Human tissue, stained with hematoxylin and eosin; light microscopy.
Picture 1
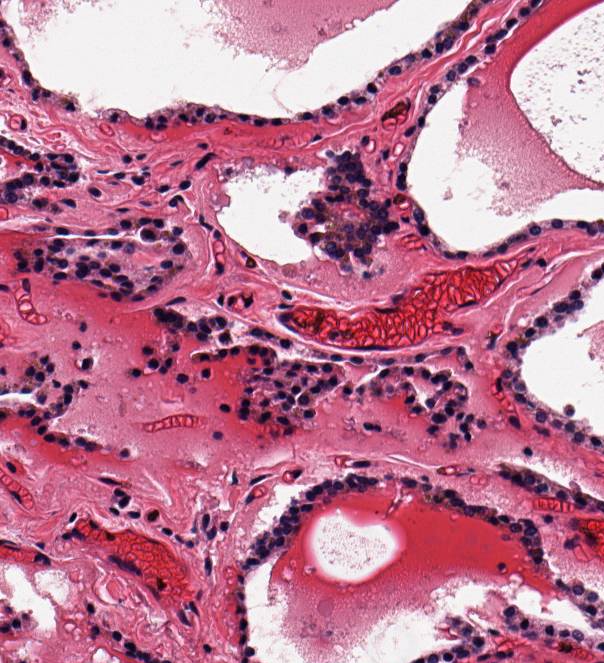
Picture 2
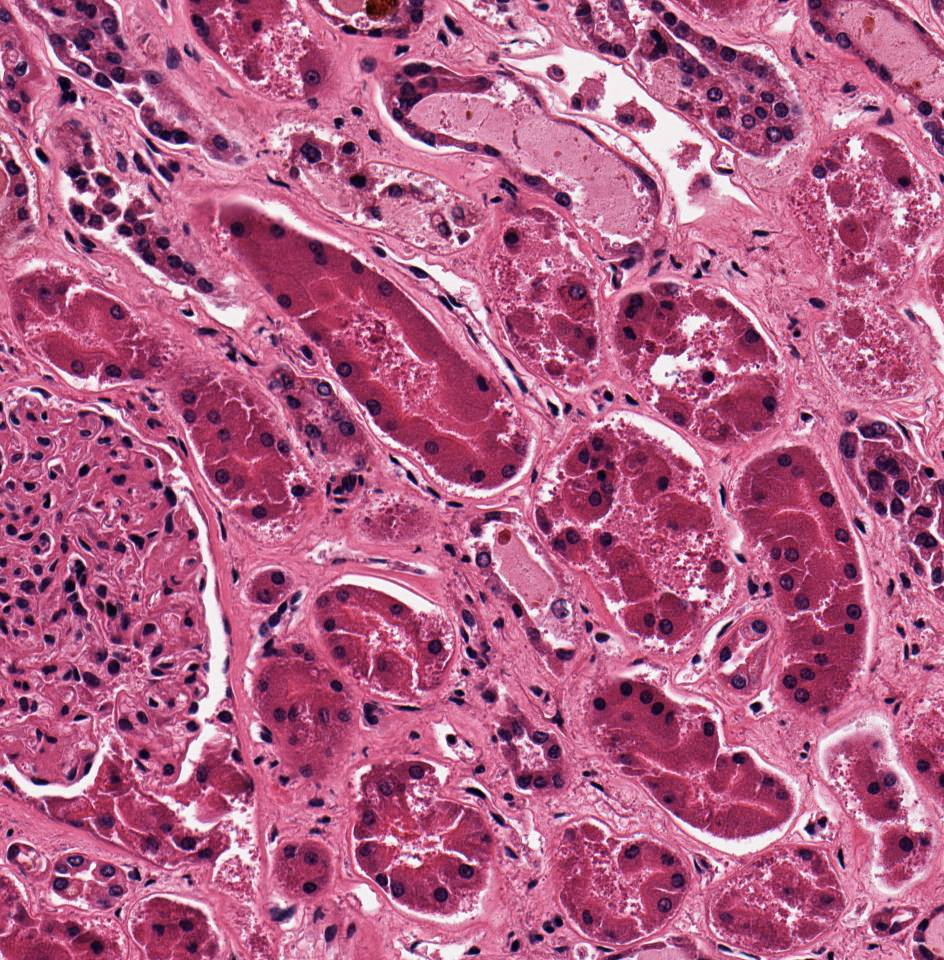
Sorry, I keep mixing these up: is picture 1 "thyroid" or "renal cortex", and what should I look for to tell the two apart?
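Quick answer: thyroid on picture 1, renal cortex on picture 2. Picture 1 is full of dilated spaces of varying size, the biggest along the top and right edges, lined by a single layer of flattened to cuboidal cells with small, round, dark nuclei. Vessels packed with red blood cells sit in the stroma, the largest just right of centre. Picture 2 is crowded with tubules cut in round, oval and elongated profiles, lined by one layer of large cells with abundant deeply eosinophilic cytoplasm and round, regular nuclei. At its left edge there's a rounded, densely cellular tuft of small dark nuclei, bordered by a white cleft.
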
